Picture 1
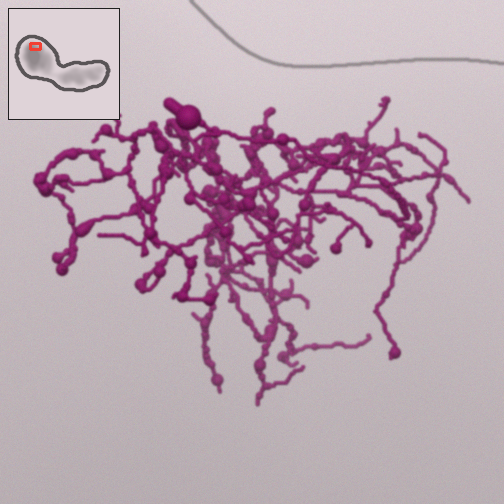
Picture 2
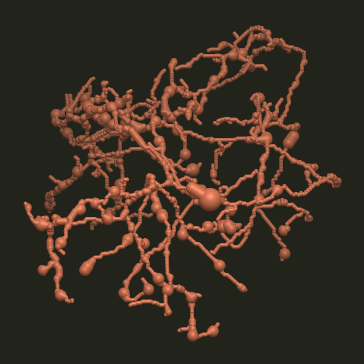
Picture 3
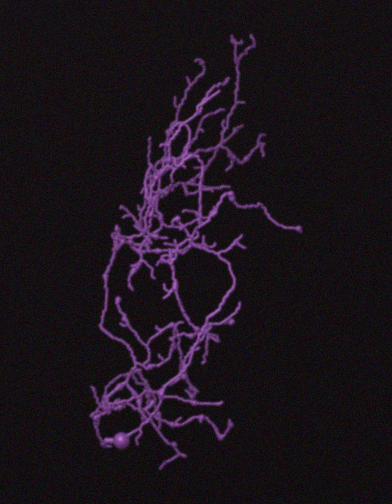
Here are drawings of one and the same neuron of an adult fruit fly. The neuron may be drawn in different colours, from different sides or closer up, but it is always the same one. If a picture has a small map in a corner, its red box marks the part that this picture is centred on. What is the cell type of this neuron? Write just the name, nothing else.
CB3498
